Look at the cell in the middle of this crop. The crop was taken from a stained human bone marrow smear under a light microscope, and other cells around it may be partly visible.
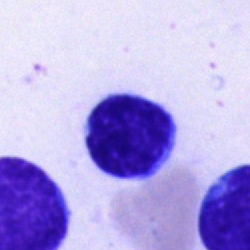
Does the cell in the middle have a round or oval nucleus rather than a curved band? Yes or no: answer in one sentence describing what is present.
Yes, the nucleus takes the form of a single compact round or oval mass.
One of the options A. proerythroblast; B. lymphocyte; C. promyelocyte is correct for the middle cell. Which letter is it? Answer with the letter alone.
B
